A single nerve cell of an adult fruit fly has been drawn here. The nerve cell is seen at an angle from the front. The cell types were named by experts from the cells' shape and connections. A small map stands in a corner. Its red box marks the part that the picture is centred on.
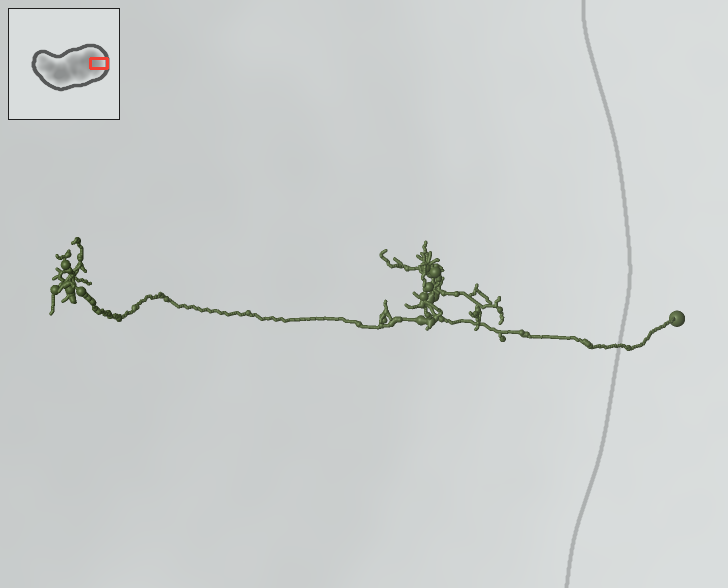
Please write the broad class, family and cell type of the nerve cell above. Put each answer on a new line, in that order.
optic-lobe intrinsic neuron
Tm
Tm29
